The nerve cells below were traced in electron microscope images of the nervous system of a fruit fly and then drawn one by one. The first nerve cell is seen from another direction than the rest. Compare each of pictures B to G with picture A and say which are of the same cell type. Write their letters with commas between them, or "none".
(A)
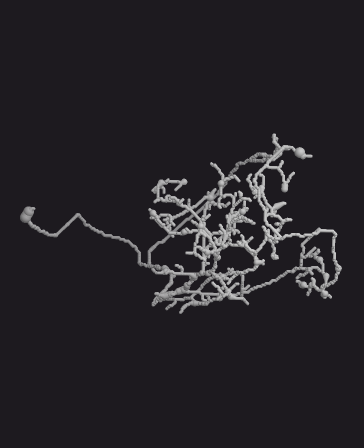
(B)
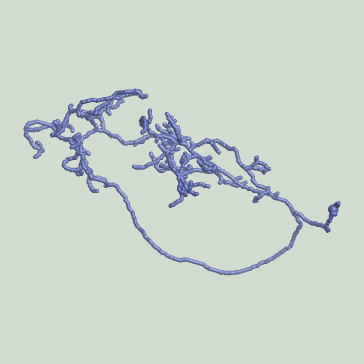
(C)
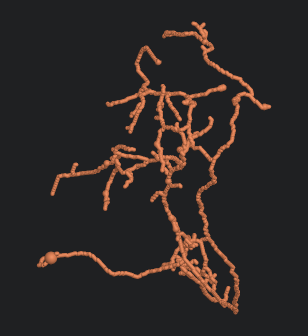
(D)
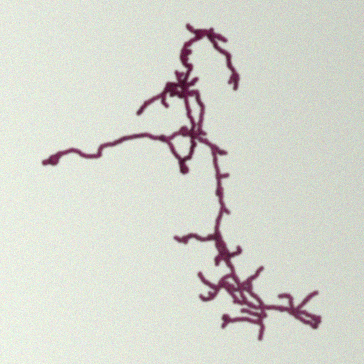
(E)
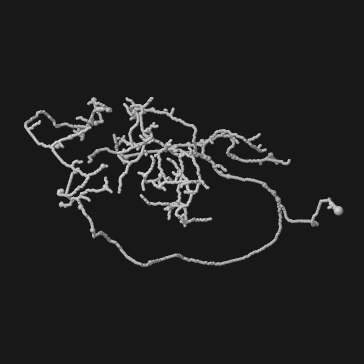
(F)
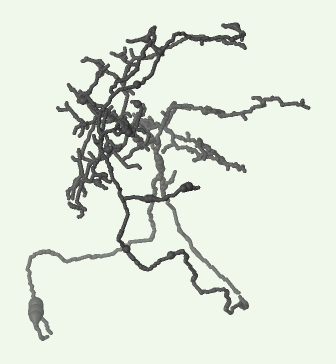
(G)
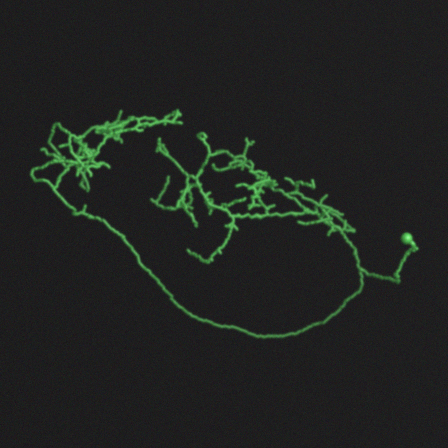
E, F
